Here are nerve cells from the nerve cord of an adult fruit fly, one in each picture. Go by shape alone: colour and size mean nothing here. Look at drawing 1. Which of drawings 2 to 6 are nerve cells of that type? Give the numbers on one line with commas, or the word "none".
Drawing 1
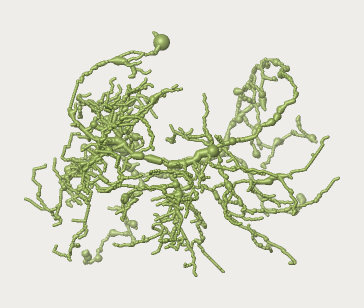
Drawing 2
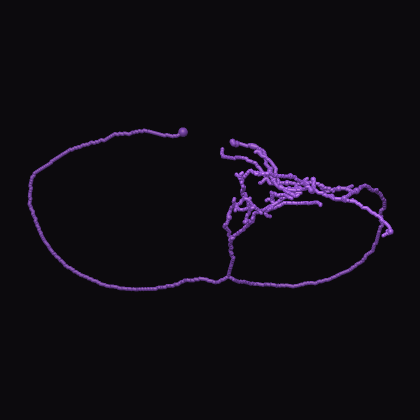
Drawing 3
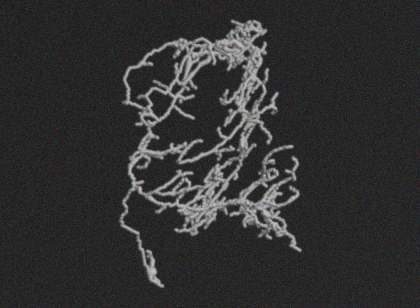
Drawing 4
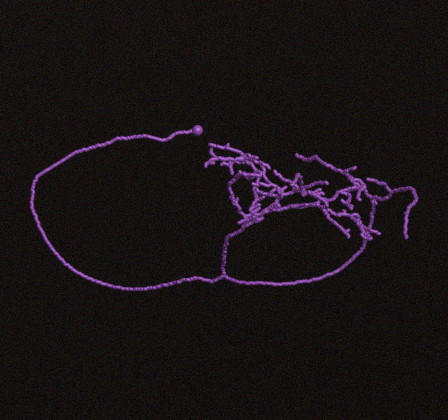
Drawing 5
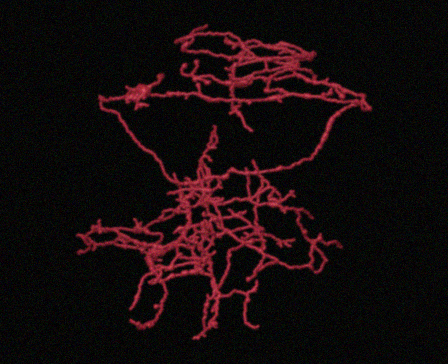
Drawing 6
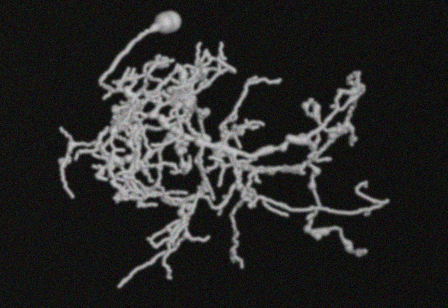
3, 6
